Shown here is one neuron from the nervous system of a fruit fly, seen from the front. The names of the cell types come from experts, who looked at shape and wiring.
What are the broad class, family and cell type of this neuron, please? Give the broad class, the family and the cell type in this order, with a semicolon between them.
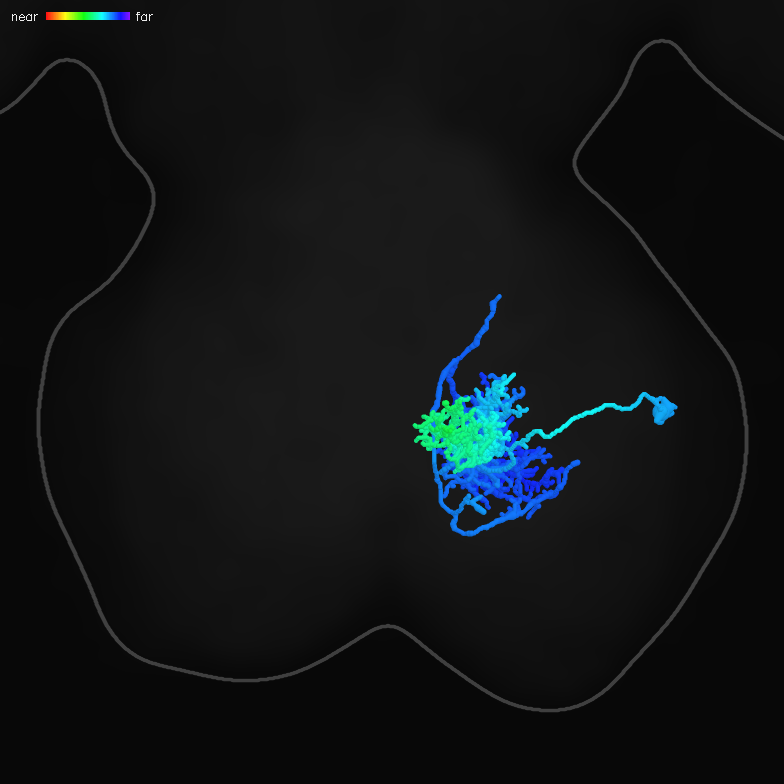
nerve-cord intrinsic neuron; hemilineage 09A; IN09A013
